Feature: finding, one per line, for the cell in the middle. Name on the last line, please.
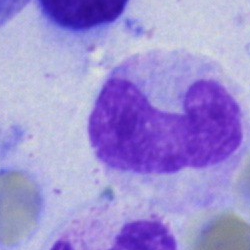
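Nucleus: kidney-shaped, deep notch on upper side
Chromatin: deep purple, mottled texture
Granules: no coarse dark granules in cytoplasm
Notch: filled by pale cytoplasm
Name: band neutrophil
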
